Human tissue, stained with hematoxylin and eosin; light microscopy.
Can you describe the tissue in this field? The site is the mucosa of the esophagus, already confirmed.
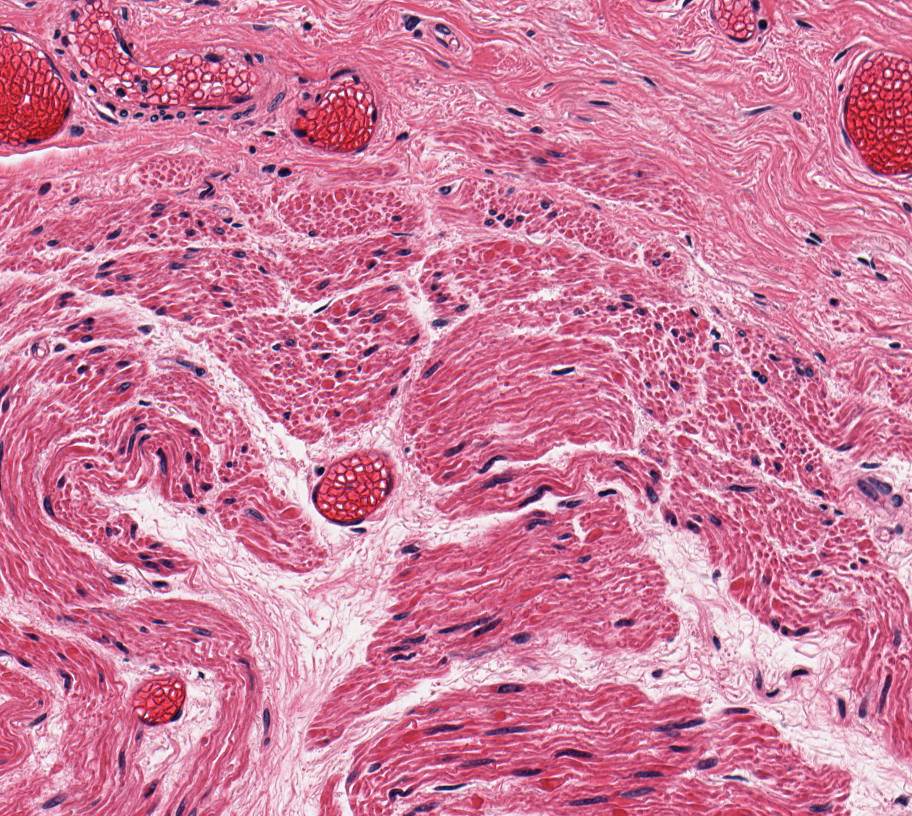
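Bundles of smooth muscle cells, cut lengthwise and across, run in different directions through most of the field. In lengthwise-cut bundles, elongated cigar-shaped nuclei lie parallel to the cells. Thin-walled vessels hold packed red cells within little more than a lining. At upper right, denser, wavy, pink collagenous tissue with scattered nuclei takes the place of muscle.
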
